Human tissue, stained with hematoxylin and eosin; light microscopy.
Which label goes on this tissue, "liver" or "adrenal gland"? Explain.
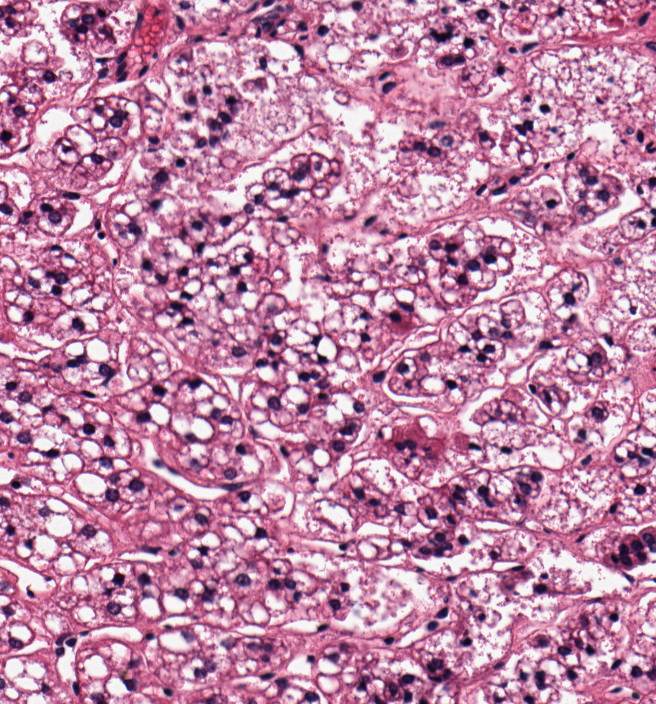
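This is adrenal gland. What decides it is the cytoplasm, filled with clear, empty-looking vacuoles that make it bubbly.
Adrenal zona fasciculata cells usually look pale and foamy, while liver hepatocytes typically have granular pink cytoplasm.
Small, round, dark nuclei sit in cells arranged as rounded nests and short cords among delicate pink septa.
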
